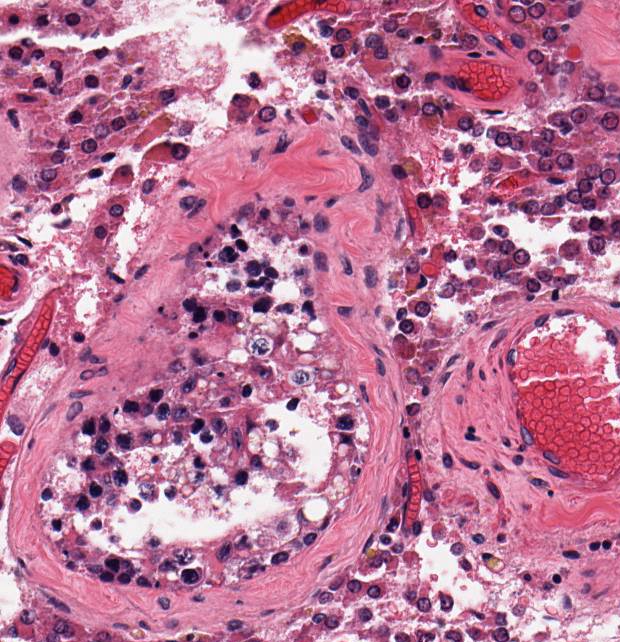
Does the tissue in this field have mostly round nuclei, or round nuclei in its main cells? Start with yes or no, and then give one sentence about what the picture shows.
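Yes. The tissue around the structures is crowded with round cells that have round dark nuclei.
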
